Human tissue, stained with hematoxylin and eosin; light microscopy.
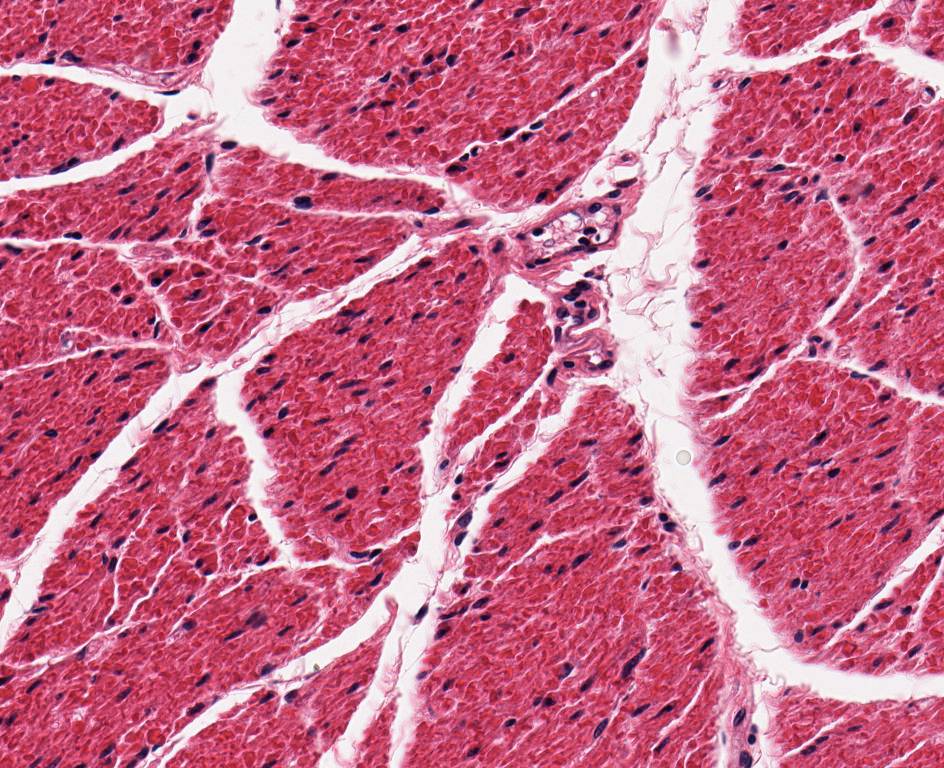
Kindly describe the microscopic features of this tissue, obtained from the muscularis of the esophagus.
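Field: muscle bundles throughout, separated by branching white clefts. Most bundles: cells cut across or obliquely, fine granular pattern of small red profiles. Small thin-walled vessel in connective tissue where clefts meet, just above centre. No fat cells.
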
